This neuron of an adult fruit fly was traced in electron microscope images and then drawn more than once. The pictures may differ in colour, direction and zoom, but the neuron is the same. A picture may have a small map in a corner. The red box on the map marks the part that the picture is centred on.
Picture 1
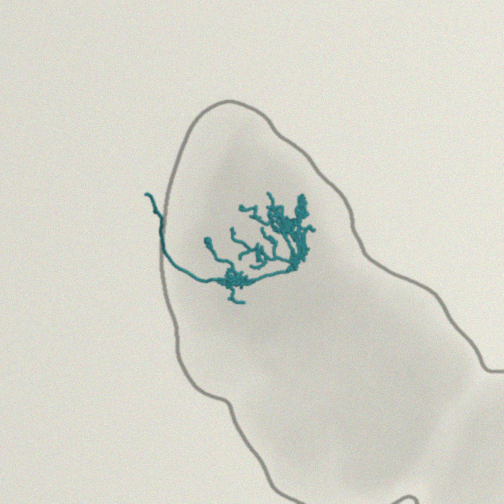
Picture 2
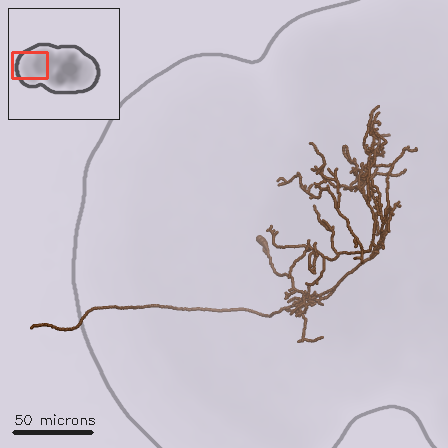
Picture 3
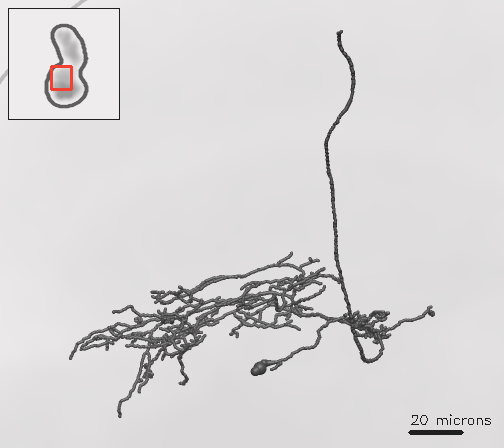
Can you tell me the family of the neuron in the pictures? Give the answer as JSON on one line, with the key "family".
{"family": "Lat"}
